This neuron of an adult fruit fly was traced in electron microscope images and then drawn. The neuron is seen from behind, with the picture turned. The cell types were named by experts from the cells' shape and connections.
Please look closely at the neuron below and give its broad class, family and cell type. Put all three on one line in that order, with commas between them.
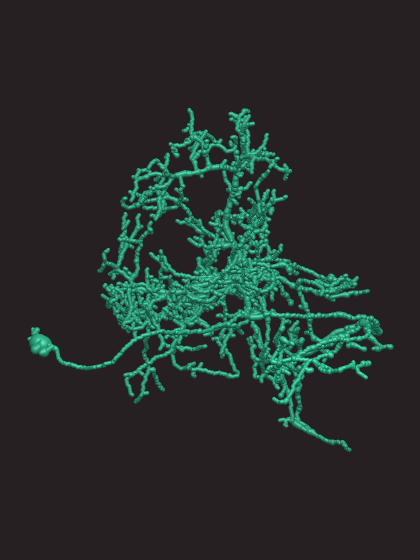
nerve-cord intrinsic neuron, hemilineage 06B, IN06B059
